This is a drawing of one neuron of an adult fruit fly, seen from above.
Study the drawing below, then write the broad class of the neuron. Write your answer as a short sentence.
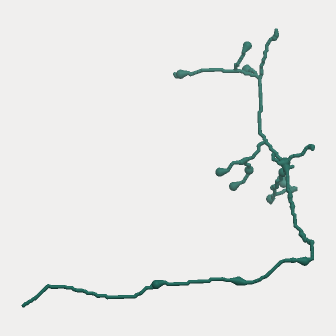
The broad class is optic-lobe intrinsic neuron.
